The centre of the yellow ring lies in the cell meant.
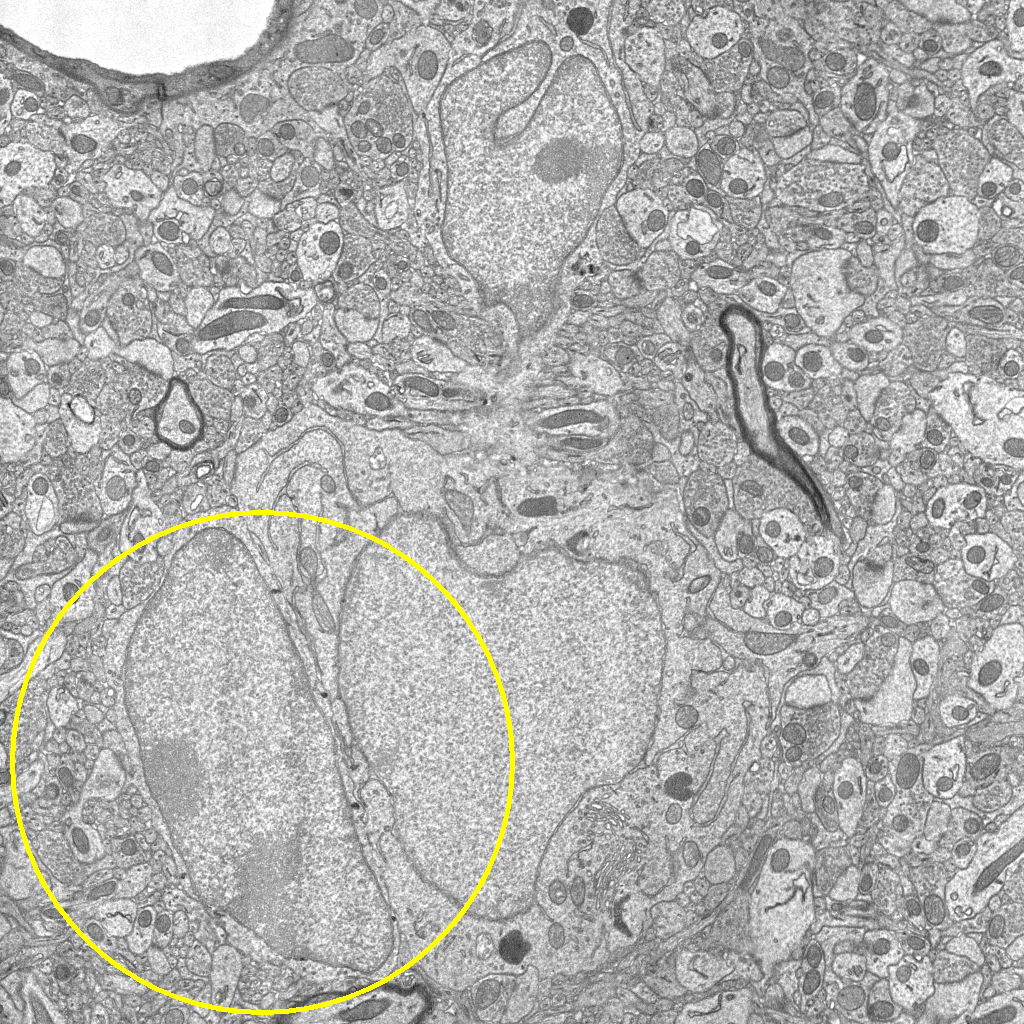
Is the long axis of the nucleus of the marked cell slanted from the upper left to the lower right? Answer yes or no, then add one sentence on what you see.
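Yes. The nucleus is elongated, with its long axis running from upper left to lower right.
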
